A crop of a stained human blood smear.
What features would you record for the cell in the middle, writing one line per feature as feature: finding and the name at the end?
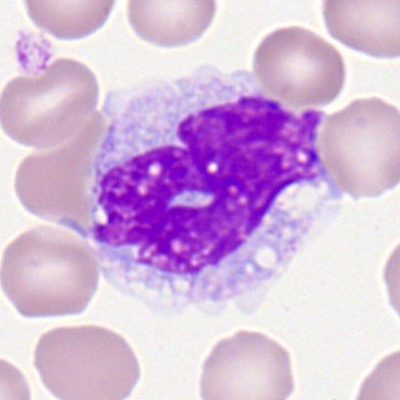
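Nucleus: one folded, irregular mass, not lobes on thin strands
Cleft: small and pale, near the middle of the nucleus
Granularity: faint and fine only, no coarse coloured granules
Vacuoles: several, small and clear, mostly in the lower cytoplasm
Name: monocyte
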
